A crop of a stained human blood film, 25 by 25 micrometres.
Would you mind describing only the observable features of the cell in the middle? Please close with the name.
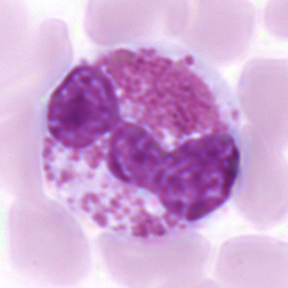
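First, the nucleus: it is divided into three lobes. Second, the cytoplasm: packed with coarse round granules of fairly even size. Third, their position: granules lie both above and below the nucleus. Name: eosinophil.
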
